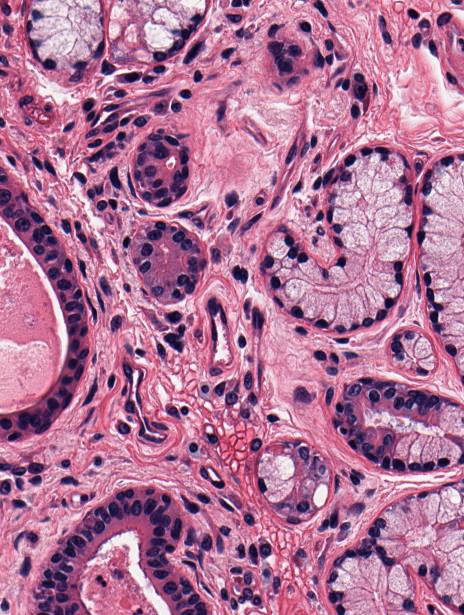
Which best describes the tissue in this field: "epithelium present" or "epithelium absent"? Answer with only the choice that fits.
Epithelium present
